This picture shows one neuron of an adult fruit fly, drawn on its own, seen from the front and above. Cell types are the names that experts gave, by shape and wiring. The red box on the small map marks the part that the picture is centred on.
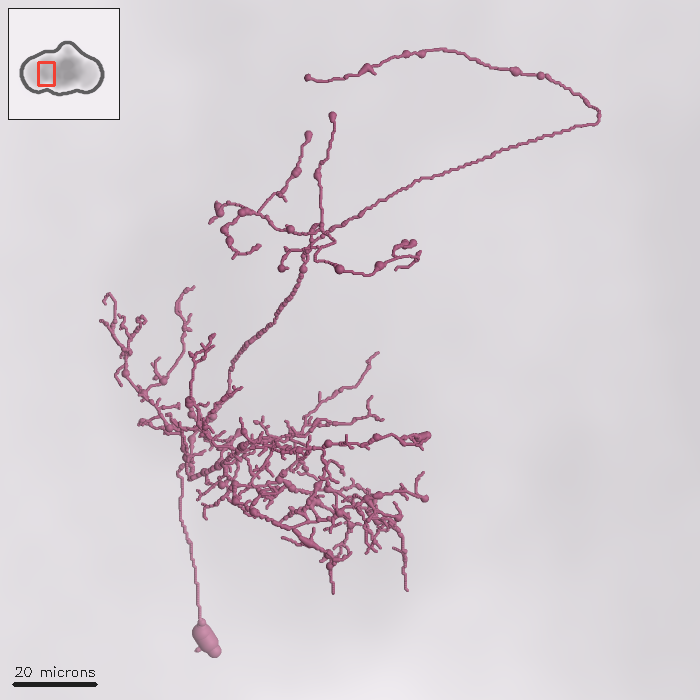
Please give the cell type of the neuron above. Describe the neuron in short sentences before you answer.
From top to bottom in the picture it spans about 150 microns. In this view it is about as wide as it is tall. It is a central-brain intrinsic neuron. Its cell type is AVLP115.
